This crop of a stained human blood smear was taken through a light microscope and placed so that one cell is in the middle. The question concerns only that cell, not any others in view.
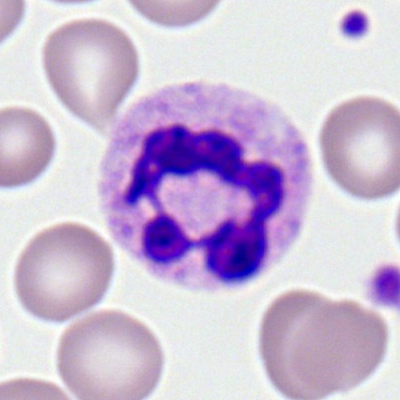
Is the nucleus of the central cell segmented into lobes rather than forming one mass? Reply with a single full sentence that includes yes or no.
Yes, this cell's nucleus is lobed, with two or more segments.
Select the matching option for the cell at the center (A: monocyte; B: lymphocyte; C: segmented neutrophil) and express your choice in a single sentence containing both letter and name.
The cell in the middle is a segmented neutrophil, and that makes option C correct.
